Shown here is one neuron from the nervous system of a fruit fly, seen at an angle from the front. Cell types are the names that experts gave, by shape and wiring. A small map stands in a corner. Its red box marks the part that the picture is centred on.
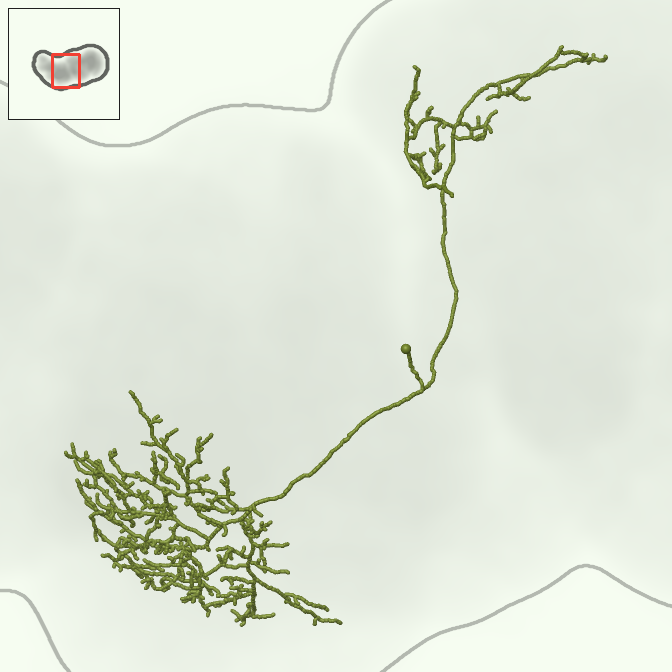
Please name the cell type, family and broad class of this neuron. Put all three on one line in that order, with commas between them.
MeVP21, MeVP, visual projection neuron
